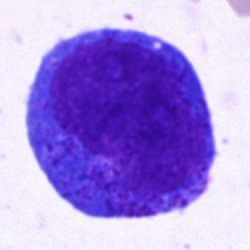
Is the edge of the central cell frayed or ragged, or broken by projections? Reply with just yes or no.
No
